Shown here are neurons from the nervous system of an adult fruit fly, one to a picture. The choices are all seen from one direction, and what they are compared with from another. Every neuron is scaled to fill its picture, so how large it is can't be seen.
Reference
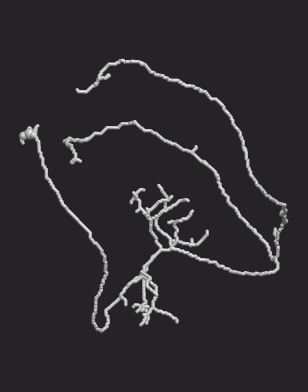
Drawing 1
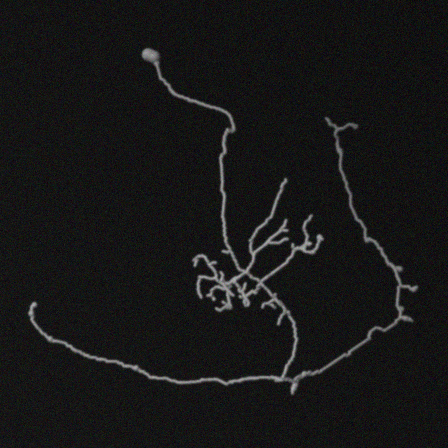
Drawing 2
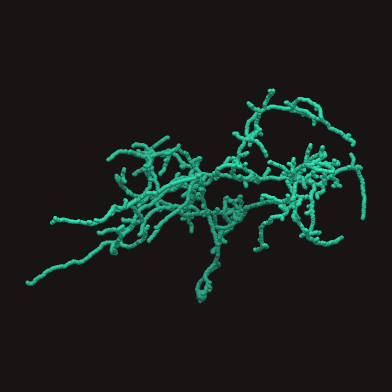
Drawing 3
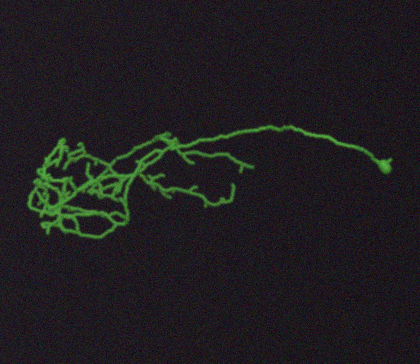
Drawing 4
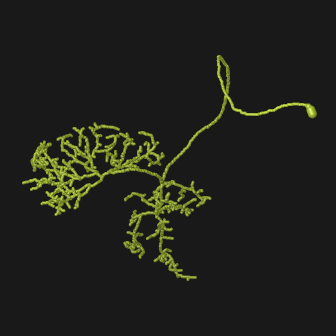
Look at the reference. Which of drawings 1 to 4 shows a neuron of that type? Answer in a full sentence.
Drawing 1 shows a neuron of the same cell type.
